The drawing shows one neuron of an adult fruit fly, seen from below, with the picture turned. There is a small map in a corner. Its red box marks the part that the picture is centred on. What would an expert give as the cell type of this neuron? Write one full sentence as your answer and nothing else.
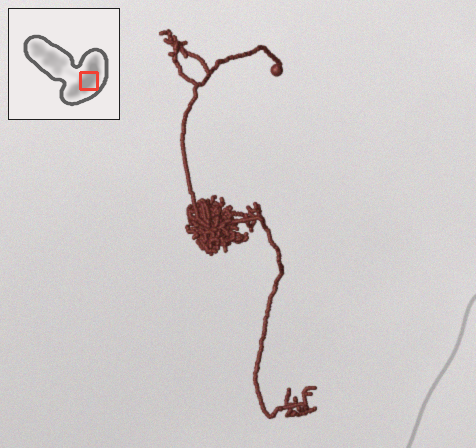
Regarding its cell type, the neuron is PFR_a.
